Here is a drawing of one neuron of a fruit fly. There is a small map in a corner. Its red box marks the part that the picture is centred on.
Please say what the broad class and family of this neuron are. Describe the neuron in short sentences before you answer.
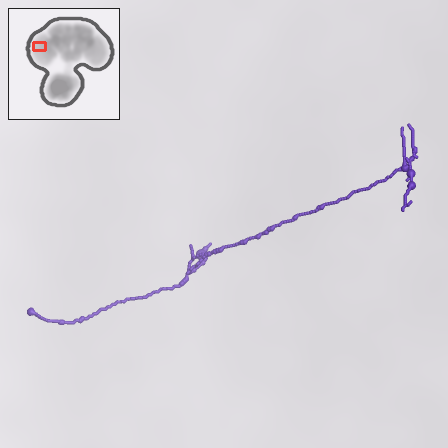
It has a dozen or fewer branch ends. As drawn here it is wider than it is tall. It is an optic-lobe intrinsic neuron. Its family is T.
